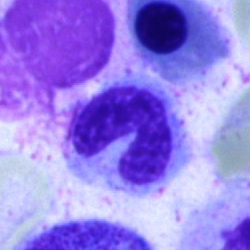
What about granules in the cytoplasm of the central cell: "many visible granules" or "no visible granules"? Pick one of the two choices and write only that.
No visible granules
